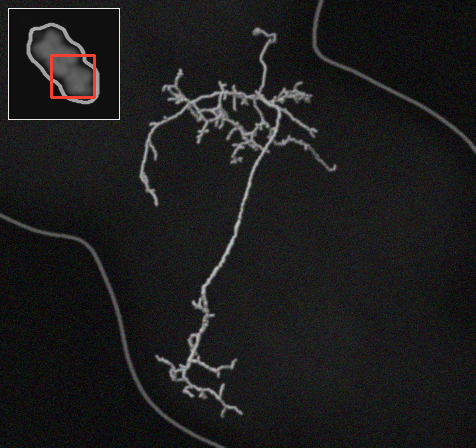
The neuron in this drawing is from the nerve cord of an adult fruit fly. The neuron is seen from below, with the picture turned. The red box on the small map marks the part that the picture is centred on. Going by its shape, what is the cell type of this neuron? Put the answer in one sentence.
The cell type is IN01A071.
